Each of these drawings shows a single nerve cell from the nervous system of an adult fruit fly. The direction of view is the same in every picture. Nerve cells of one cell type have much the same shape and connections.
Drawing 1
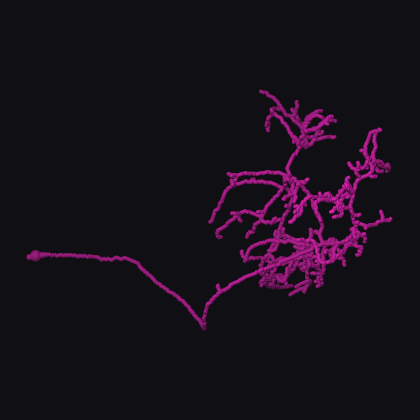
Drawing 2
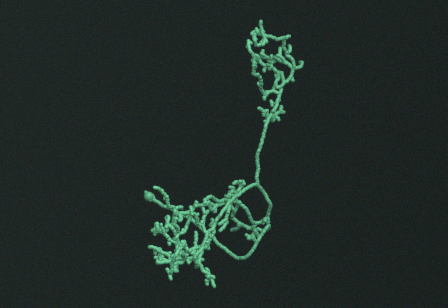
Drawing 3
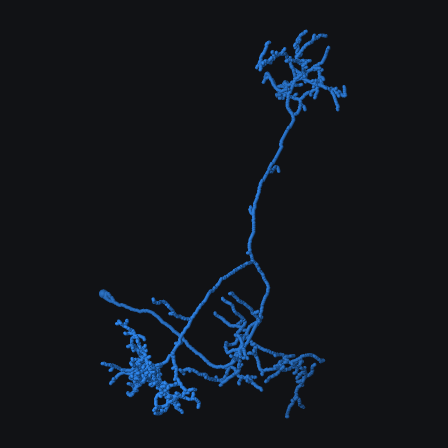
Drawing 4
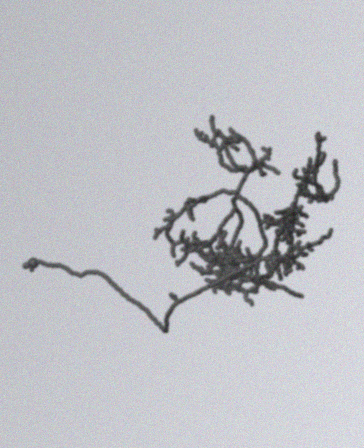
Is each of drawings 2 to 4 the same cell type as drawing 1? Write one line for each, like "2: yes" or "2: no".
2: no
3: no
4: yes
